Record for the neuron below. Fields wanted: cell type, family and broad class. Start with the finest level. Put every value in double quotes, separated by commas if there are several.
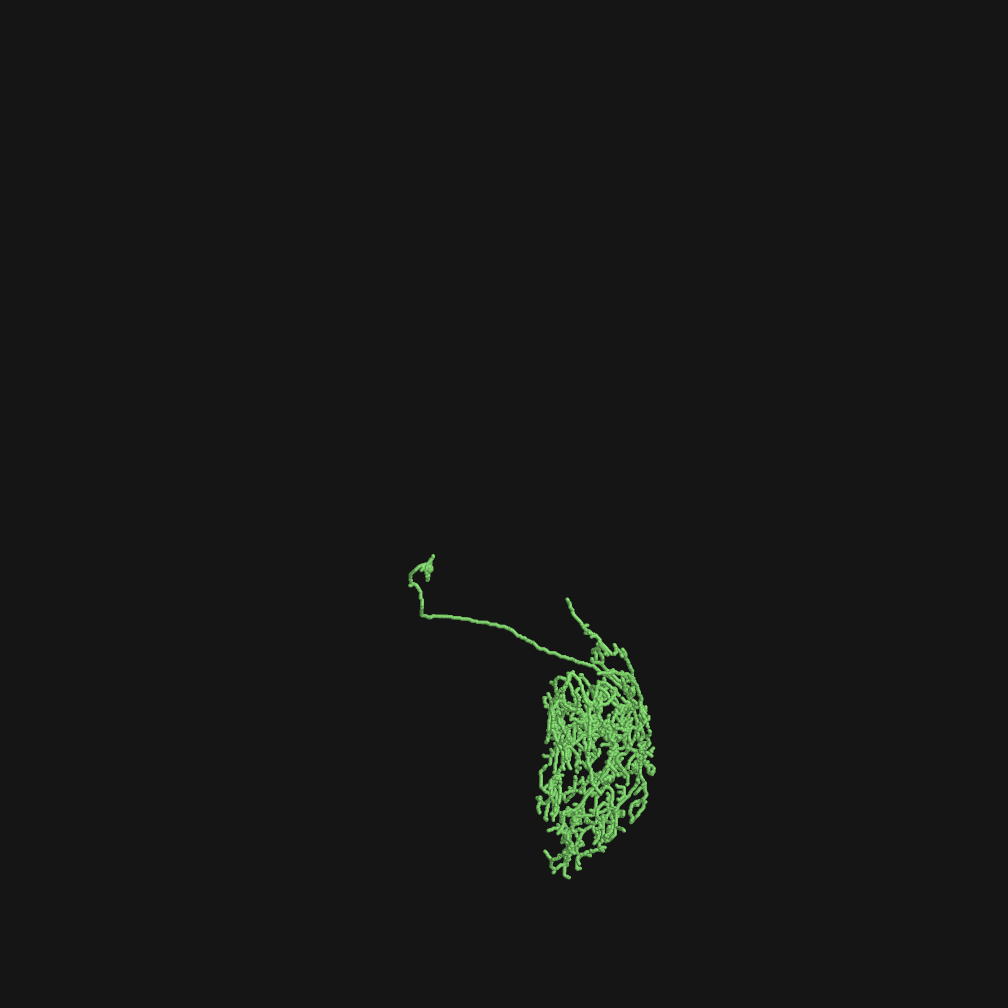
"IN01A016", "hemilineage 01A", "nerve-cord intrinsic neuron"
